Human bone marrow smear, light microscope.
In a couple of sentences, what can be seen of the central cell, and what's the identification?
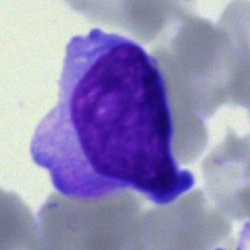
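The central cell has an irregular outline, with bulging, rounded lobes of cytoplasm. Its nucleus occupies most of the cell. The cytoplasm is pale bluish-lilac, and no vacuoles are present in it. This cell is a blast.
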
